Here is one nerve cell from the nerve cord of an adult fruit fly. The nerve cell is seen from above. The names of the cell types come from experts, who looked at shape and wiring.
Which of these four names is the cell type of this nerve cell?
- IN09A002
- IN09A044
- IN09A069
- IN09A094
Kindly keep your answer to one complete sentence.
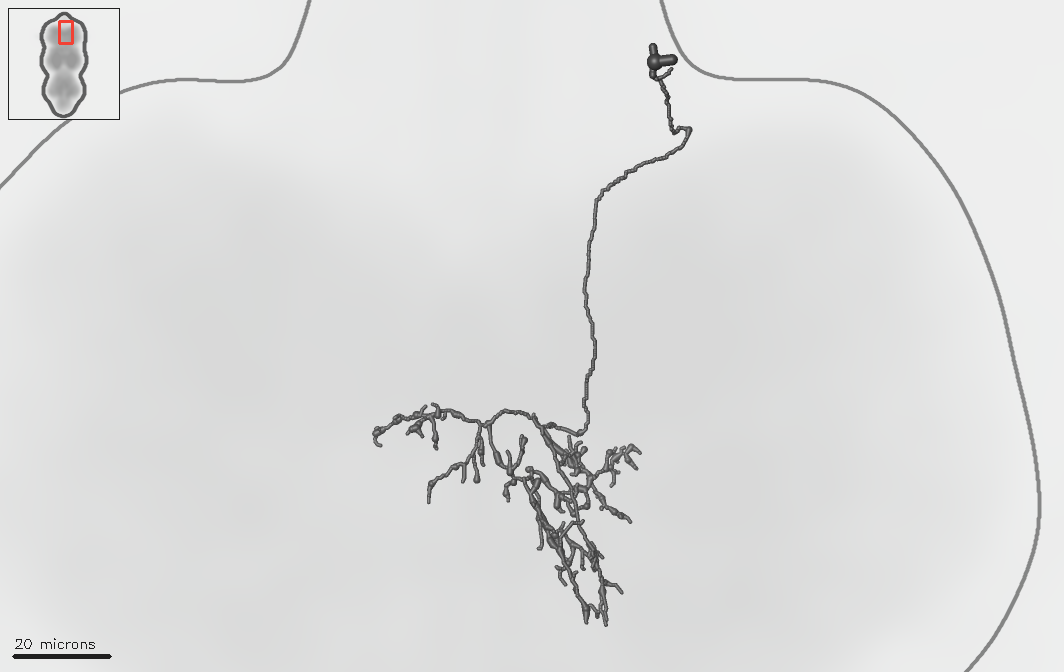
On the level of cell type, this nerve cell is IN09A044.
